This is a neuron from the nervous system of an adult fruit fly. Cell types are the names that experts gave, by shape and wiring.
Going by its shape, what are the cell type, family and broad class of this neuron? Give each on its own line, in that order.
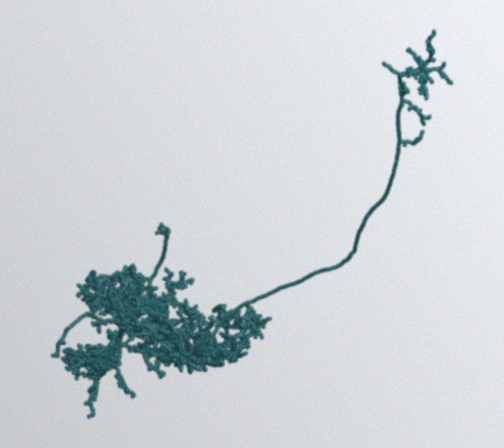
DNpe042
DNpe
descending neuron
